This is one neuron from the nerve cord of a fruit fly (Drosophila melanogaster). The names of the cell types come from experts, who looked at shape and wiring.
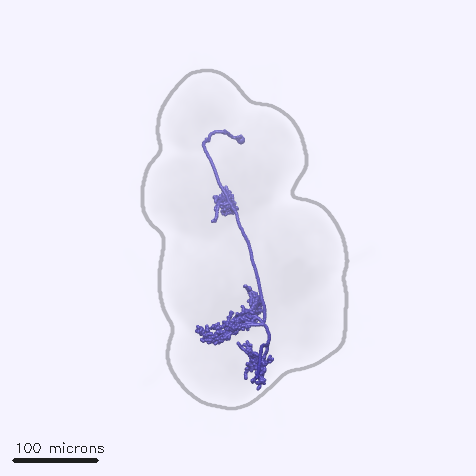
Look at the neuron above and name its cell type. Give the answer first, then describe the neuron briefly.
It is of cell type ANXXX093. It is an ascending neuron. From top to bottom in the picture it spans about 300 microns. In this view it is more than twice as tall as it is wide.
